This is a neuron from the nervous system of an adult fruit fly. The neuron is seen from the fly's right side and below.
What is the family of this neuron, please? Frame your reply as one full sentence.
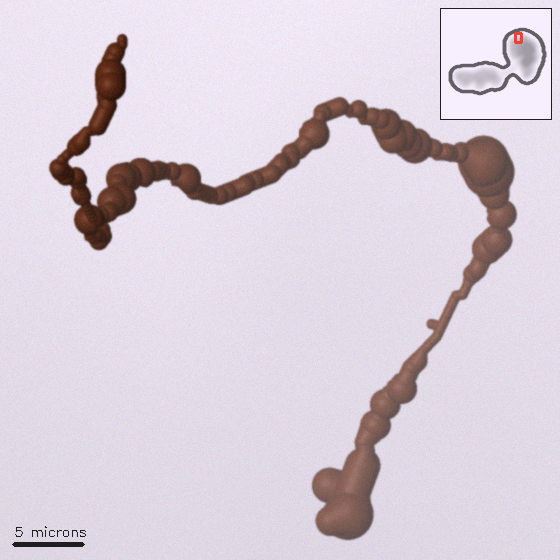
The family grouping of the neuron is class visual.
